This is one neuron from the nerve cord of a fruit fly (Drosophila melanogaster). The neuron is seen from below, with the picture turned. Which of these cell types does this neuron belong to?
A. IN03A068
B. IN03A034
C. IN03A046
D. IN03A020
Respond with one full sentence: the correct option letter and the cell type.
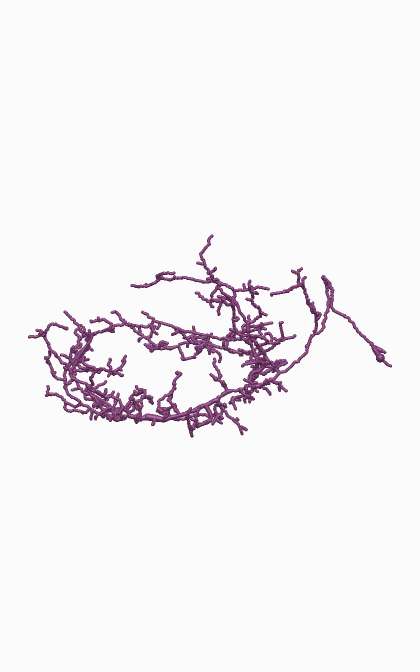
Option C corresponds to IN03A046, the neuron's cell type.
